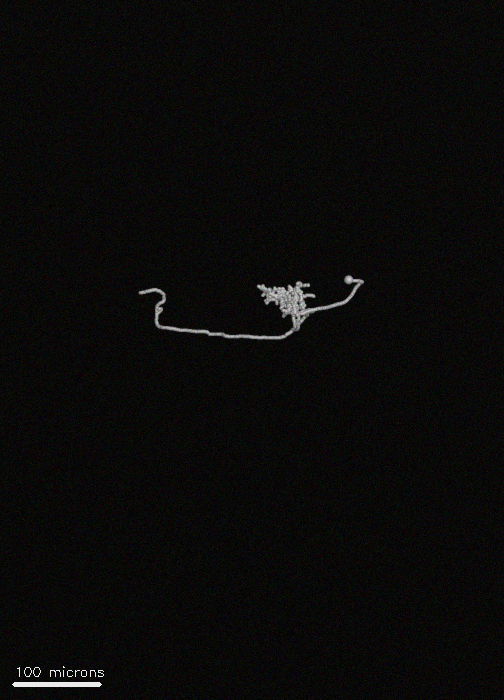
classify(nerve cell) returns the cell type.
IN07B090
